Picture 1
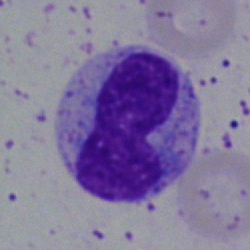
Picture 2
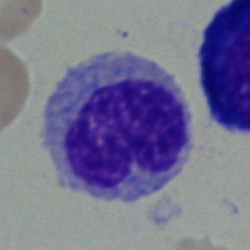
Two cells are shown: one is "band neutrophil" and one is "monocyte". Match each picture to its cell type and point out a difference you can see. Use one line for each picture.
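In picture 1 we see a band neutrophil: Fine purple granules are scattered through the cytoplasm.
In picture 2 we see a monocyte: No distinct granules can be seen in the cytoplasm.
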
